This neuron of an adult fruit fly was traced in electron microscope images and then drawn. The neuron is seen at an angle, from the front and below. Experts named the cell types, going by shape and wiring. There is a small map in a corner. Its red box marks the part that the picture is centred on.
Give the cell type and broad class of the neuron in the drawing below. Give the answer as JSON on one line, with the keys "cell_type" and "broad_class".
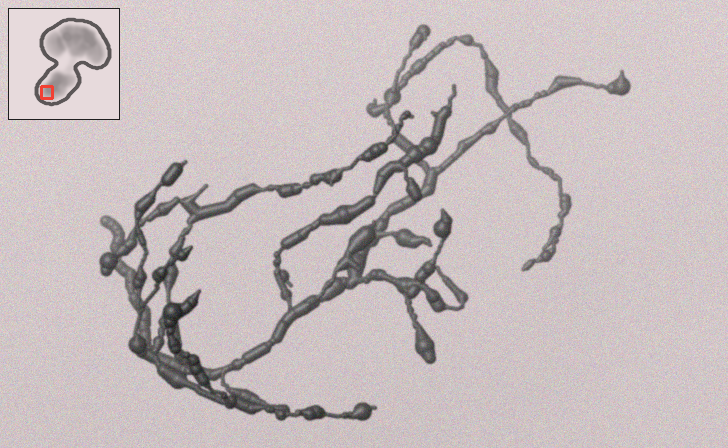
{"cell_type": "SNxx09", "broad_class": "sensory neuron entering the nerve cord"}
